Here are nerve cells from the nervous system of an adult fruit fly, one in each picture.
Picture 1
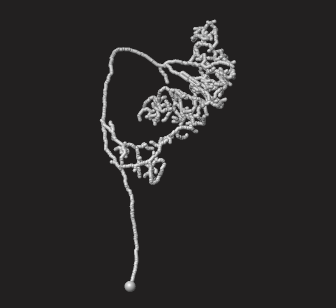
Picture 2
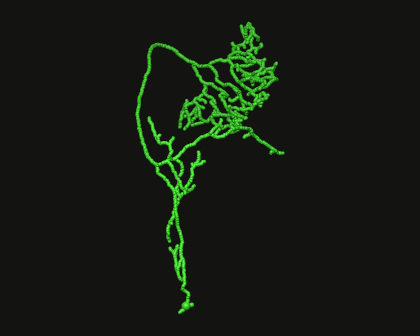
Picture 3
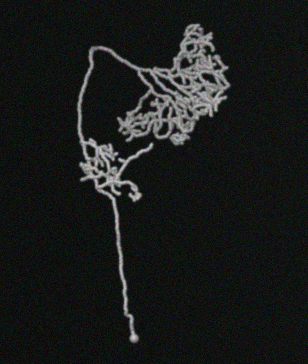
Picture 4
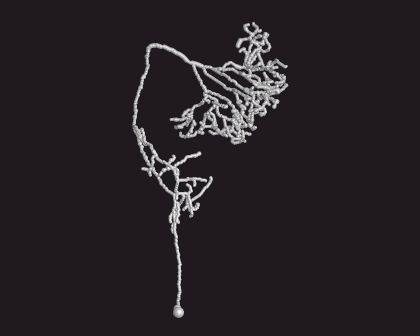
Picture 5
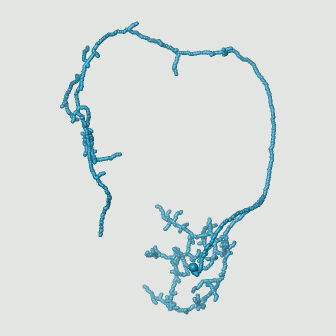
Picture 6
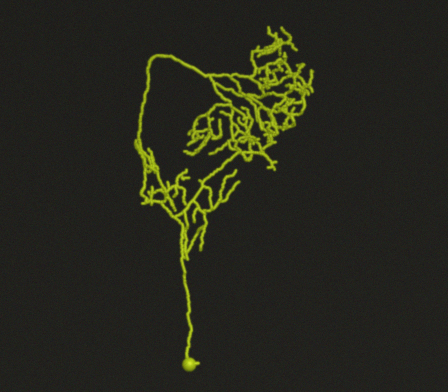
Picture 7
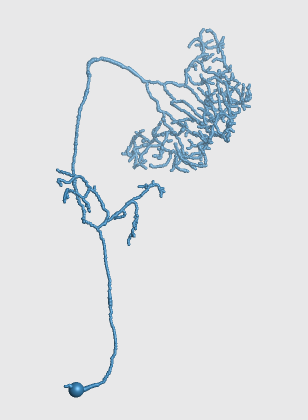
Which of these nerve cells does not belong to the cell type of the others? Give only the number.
5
